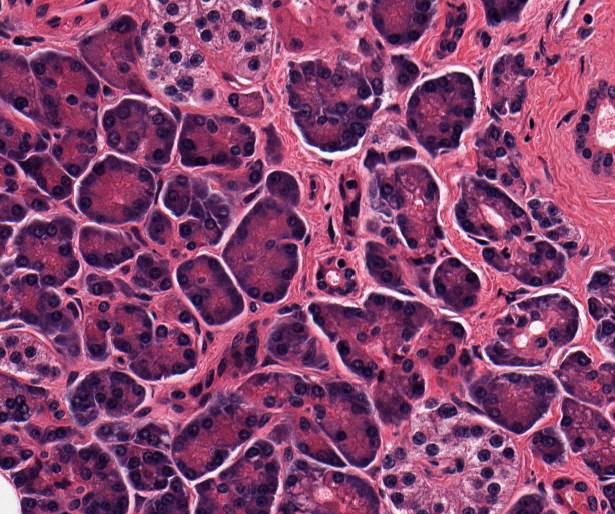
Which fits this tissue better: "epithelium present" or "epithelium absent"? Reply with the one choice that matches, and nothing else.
Epithelium present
